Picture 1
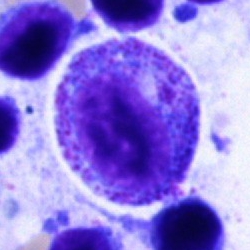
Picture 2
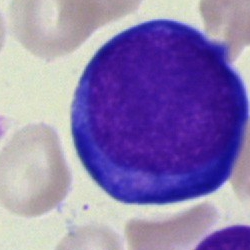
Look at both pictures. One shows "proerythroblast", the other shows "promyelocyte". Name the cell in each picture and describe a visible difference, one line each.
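Picture 1 – promyelocyte. Coarse reddish-purple granules crowd the cytoplasm.
Picture 2 – proerythroblast. No granules are visible in the cytoplasm.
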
